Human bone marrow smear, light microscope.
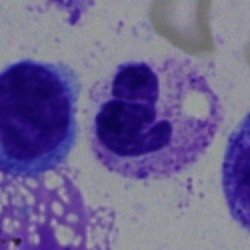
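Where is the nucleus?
Toward the left side, leaving more cytoplasm on the right.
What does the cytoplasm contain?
Coarse purple granules, scattered throughout.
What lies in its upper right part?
A single round clear vacuole.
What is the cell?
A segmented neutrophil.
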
